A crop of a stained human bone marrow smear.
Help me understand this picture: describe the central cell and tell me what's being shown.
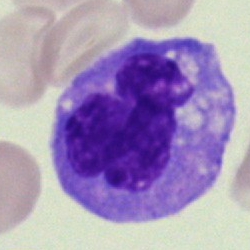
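First, the outline: roughly round, with a slightly irregular border. Second, the nucleus: it lies left of centre, leaving a wider band of cytoplasm on the right. Third, the cytoplasm: abundant, and stained a blue-violet colour. Fourth, vacuoles: several small clear ones are present, mostly in the right-hand cytoplasm. Last, the name: this cell is a monocyte.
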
